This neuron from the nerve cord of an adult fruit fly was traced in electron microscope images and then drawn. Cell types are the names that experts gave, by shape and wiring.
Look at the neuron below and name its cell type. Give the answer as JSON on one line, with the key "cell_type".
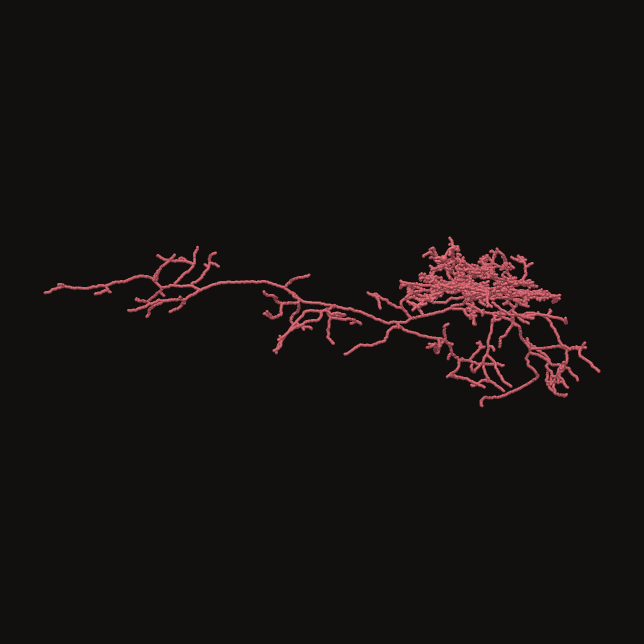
{"cell_type": "IN06B018"}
